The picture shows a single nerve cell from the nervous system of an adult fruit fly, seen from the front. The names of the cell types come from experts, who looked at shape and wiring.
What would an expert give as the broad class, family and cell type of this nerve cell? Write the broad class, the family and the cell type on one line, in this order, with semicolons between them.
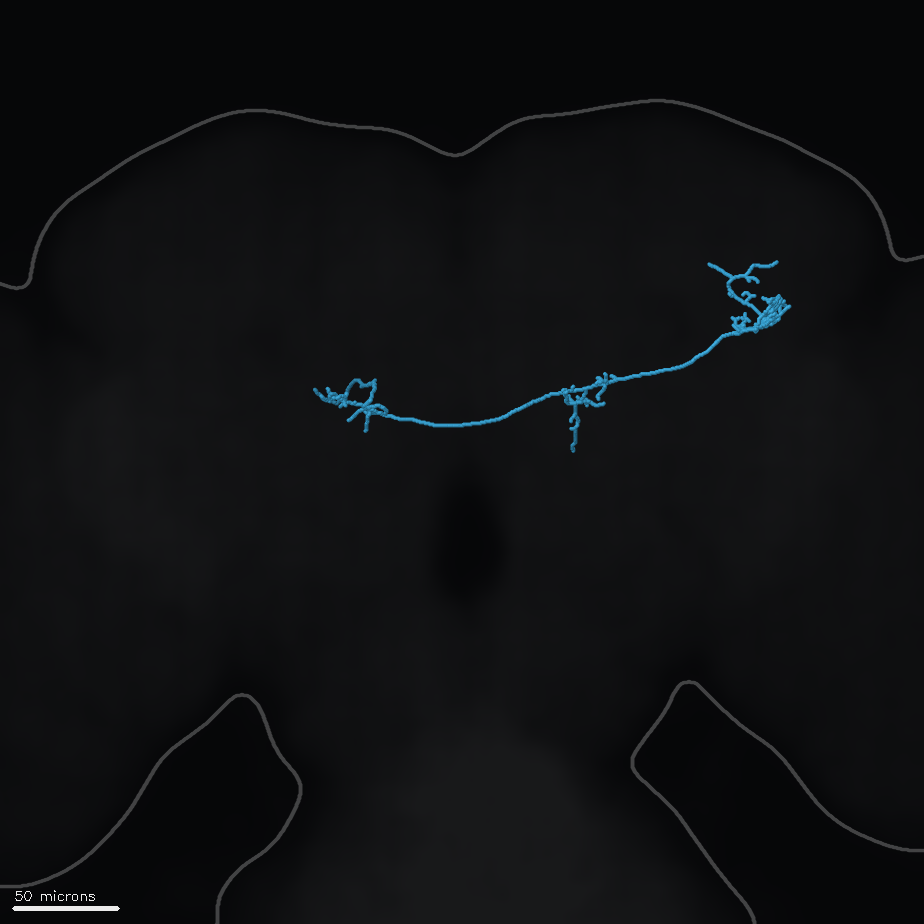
central-brain intrinsic neuron; hemilineage AOTUv3_ventral; AOTU039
